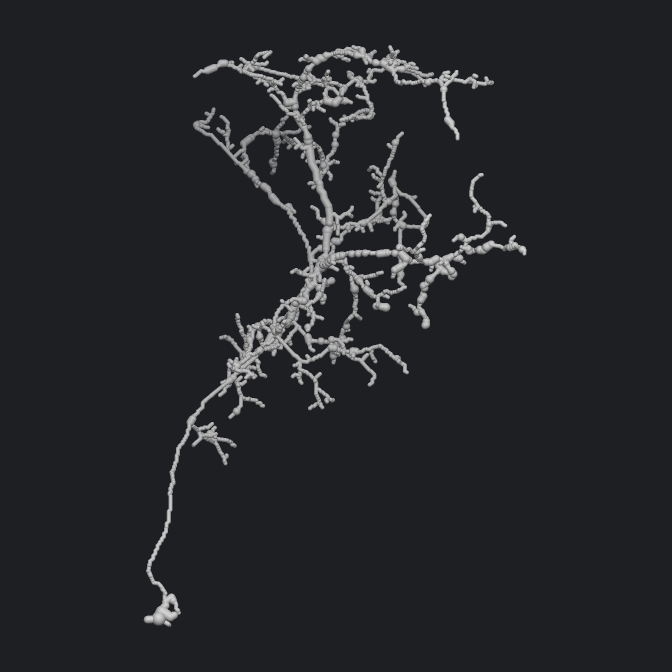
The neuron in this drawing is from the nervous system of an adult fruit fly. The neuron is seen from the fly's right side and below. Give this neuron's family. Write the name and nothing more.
hemilineage 06B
